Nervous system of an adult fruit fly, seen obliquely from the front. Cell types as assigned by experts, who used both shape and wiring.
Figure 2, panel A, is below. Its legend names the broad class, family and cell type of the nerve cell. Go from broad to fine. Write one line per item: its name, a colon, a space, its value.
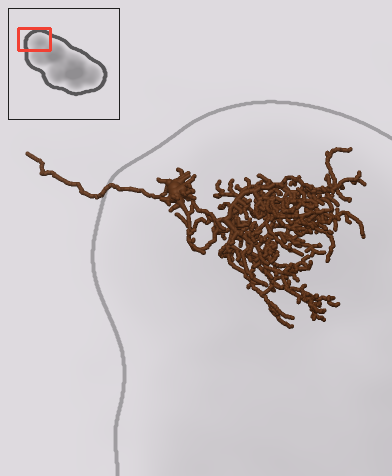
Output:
broad class: motor neuron of the nerve cord
family: MNad
cell type: MNad11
